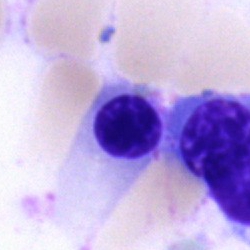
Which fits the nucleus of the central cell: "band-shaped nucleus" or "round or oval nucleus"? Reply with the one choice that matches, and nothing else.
Round or oval nucleus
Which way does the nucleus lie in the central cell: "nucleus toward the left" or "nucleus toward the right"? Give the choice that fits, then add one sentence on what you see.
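Nucleus toward the right. The nucleus sits off-centre, toward the upper right of the cell.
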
